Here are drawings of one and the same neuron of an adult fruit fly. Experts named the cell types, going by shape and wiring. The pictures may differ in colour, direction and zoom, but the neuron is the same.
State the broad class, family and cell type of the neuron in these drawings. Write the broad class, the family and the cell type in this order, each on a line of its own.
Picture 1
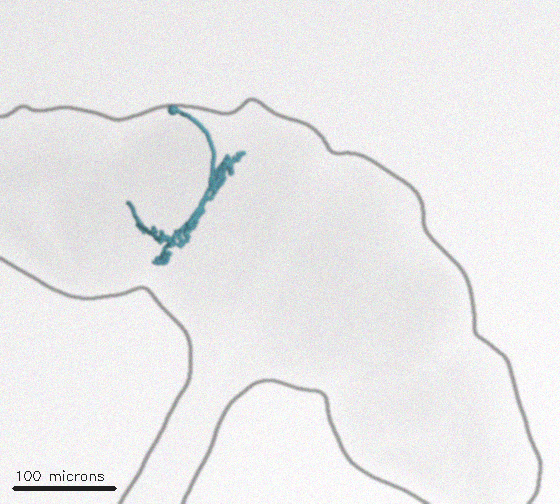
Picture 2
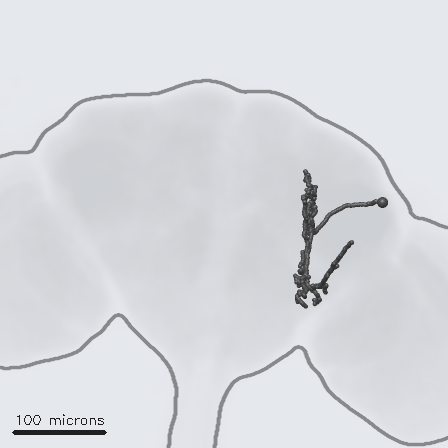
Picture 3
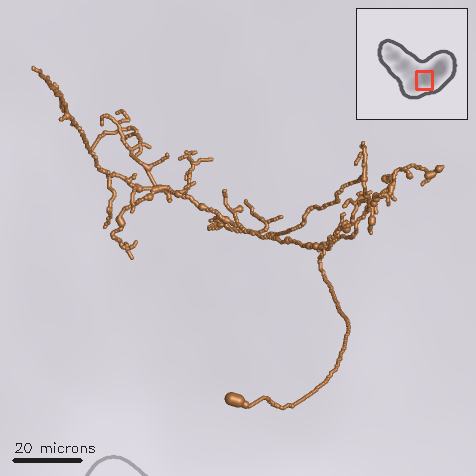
central-brain intrinsic neuron
hemilineage LALa1_posterior
CB2950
